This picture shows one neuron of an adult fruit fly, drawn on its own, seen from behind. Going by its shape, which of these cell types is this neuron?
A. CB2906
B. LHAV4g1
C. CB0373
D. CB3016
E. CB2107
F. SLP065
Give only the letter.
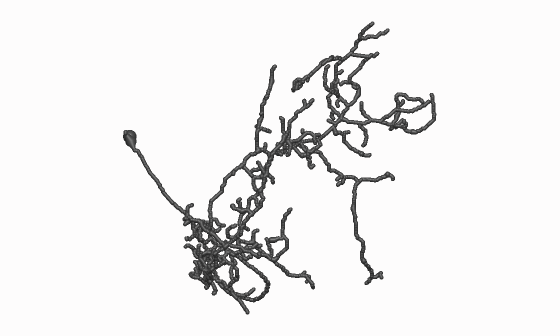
D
